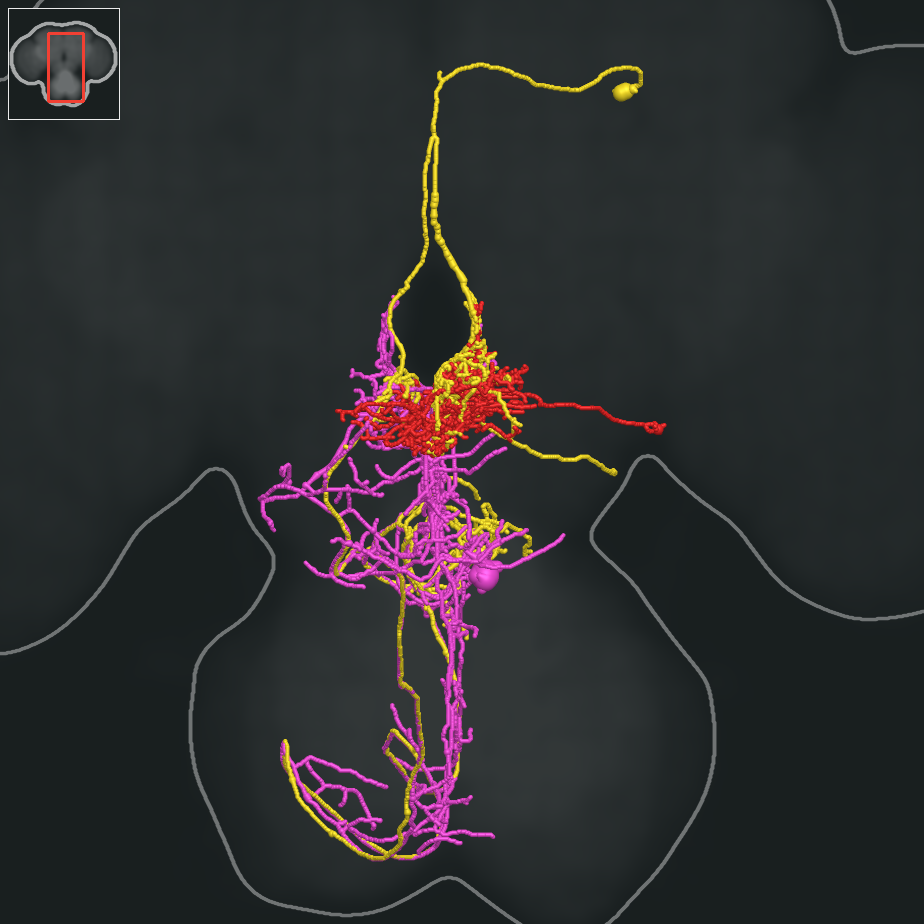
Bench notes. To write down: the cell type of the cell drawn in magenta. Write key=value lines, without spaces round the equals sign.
cell_type=DNg80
